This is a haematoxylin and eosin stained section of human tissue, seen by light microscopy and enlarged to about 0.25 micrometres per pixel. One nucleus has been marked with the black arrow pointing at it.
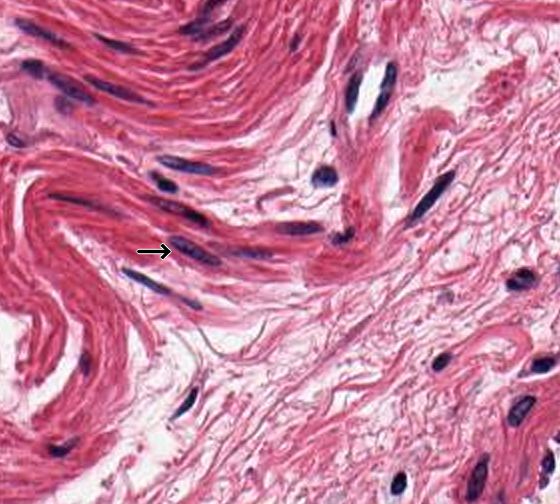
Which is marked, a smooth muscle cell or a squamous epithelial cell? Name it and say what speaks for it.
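This is a smooth muscle cell. The nucleus is elongated with rounded, blunt ends, and its long axis runs along the length of the cell. The nucleus is dark purple with a smooth outline. The cytoplasm is pink and finely streaked lengthwise, with no sharp border separating it from the neighbouring cells.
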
